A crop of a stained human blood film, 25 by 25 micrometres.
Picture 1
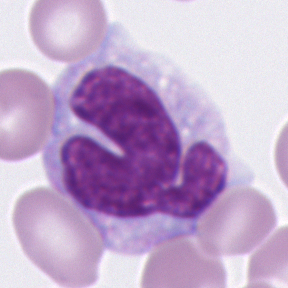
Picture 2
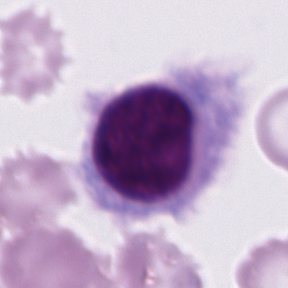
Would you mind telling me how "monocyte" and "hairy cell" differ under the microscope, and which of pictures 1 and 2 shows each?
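The first picture holds a monocyte, and the second a hairy cell. In the monocyte, a deep cleft runs into the nucleus from its left side, whereas the hairy cell's nucleus is round in outline, about 10 micrometres across, and sits off-centre toward the lower left. The monocyte's chromatin is dark purple with a finely clumped, lacy texture; the hairy cell's nucleus also stains dark purple, but its chromatin looks dense and faintly mottled. The monocyte's cytoplasm is pale greyish blue, showing only faint fine granularity and no coarse granules. As for the hairy cell, its border is irregular and ragged rather than smooth, and fine, fuzzy projections stand out from the cytoplasmic edge, most plainly on the upper right, which is also where its cytoplasm is widest. Its nucleus fills about 60% of the cell's area.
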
